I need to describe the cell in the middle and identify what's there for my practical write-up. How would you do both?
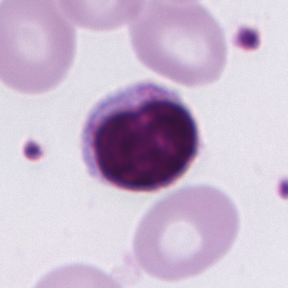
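Working through the features in turn, the outline comes first: it is roughly round. Next, the nucleus sits off-centre toward the right of the cell and has a shallow notch in its upper edge. Its chromatin is dark purple and coarsely clumped. Last, the name: large granular lymphocyte.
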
